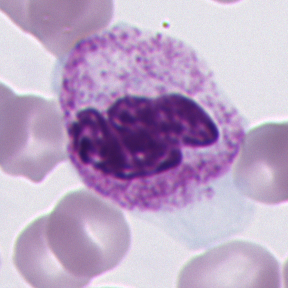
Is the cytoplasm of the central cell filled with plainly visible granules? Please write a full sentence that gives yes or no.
Yes, in the cytoplasm of this cell, many granules are visible.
